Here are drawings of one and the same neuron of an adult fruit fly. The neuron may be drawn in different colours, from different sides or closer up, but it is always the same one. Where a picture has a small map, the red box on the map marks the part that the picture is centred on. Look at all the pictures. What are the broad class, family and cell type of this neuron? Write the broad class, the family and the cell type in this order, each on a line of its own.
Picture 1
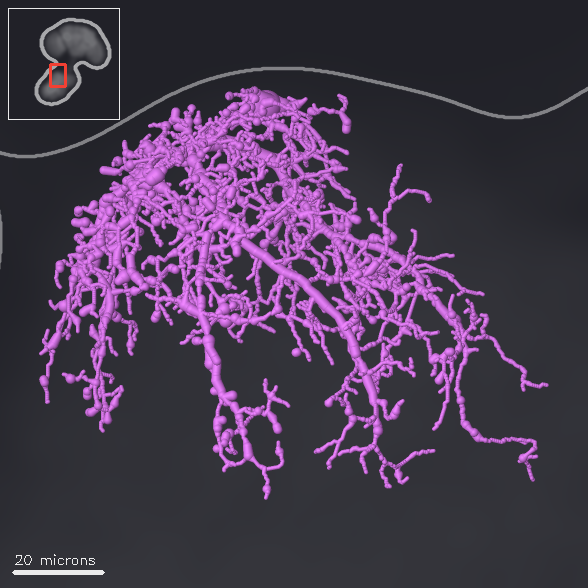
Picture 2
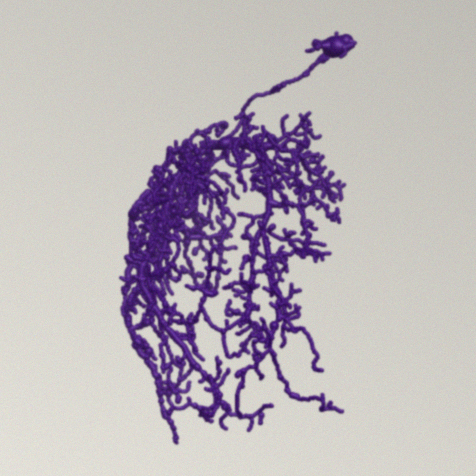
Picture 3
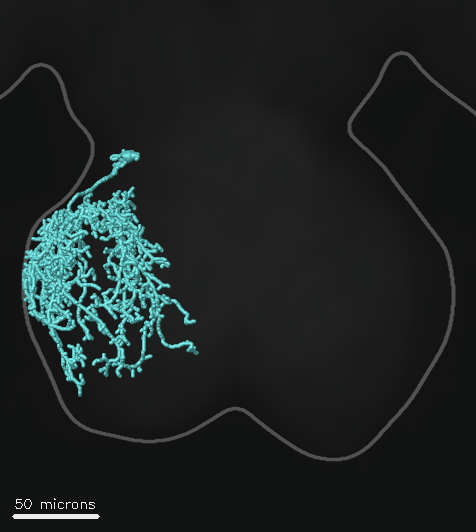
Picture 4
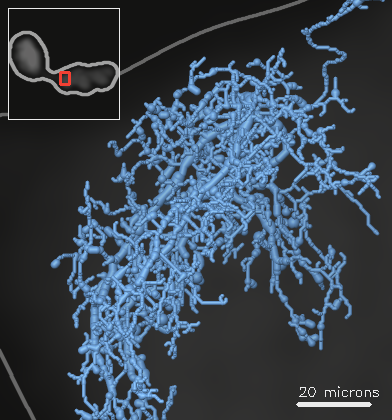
nerve-cord intrinsic neuron
hemilineage 19A
IN19A013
